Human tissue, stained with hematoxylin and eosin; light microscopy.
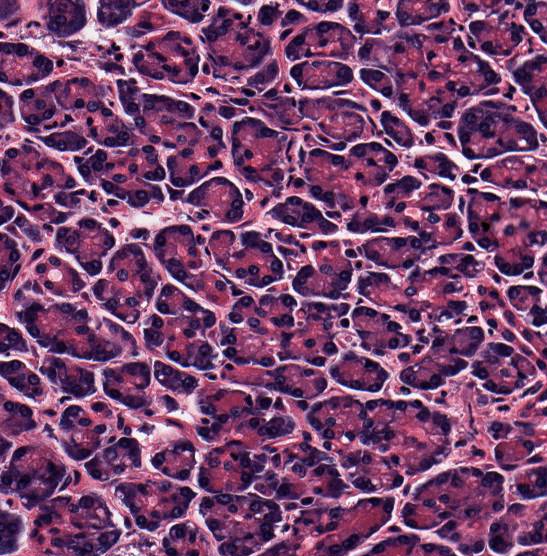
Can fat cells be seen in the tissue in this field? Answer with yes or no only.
No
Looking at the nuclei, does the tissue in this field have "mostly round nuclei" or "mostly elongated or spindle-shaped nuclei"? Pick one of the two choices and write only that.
Mostly round nuclei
